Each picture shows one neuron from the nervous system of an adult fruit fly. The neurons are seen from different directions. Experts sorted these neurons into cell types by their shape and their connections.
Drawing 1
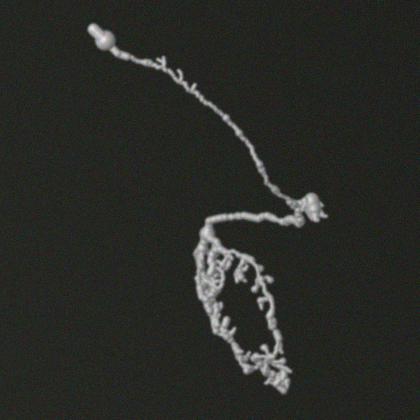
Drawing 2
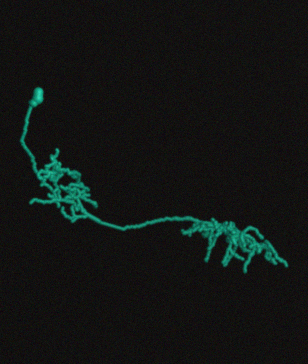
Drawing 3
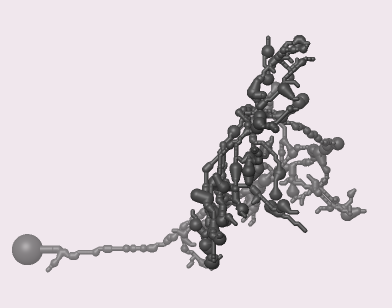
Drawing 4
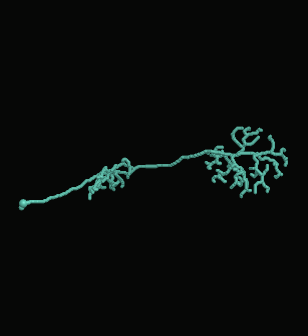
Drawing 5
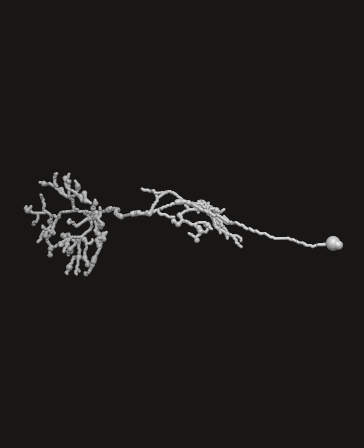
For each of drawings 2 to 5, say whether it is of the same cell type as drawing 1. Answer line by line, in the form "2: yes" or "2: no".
2: no
3: no
4: no
5: no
